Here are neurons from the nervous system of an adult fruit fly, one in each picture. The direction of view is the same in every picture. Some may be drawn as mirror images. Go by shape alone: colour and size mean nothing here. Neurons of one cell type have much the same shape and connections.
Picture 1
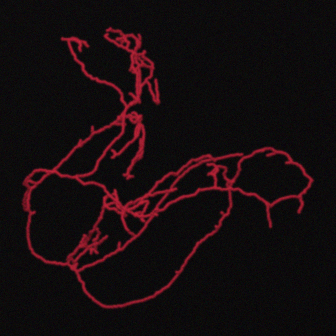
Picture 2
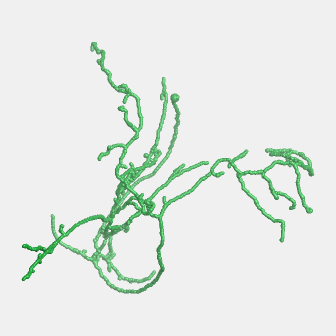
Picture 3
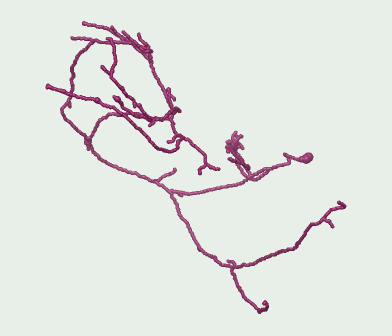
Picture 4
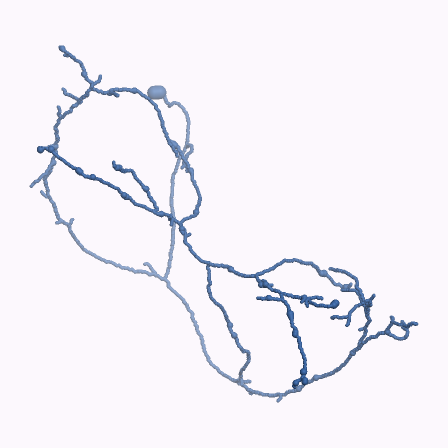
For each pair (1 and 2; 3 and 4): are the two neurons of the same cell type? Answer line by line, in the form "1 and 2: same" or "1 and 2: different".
1 and 2: same
3 and 4: same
